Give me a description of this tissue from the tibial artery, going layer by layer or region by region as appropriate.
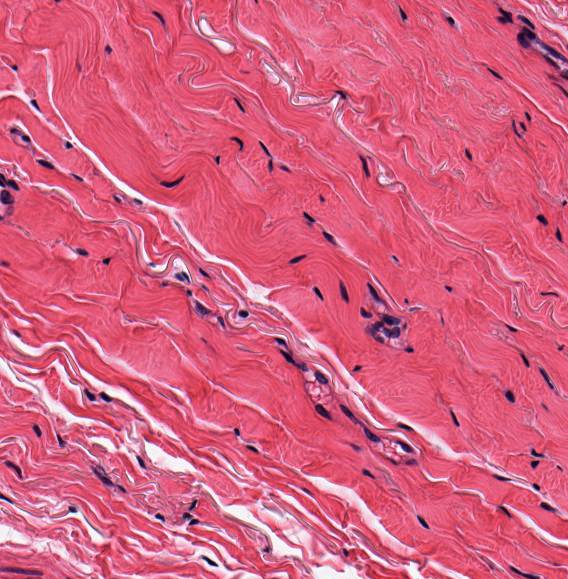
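Dense, bright pink fibrous tissue fills the field, running diagonally from upper left to lower right. The fibres form broad bundles with a gently wavy course. Cells are sparse, with small, dark, elongated nuclei between and along the bundles. These nuclei are thin and spindle-shaped, parallel to the fibres, without visible cytoplasm around them.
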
